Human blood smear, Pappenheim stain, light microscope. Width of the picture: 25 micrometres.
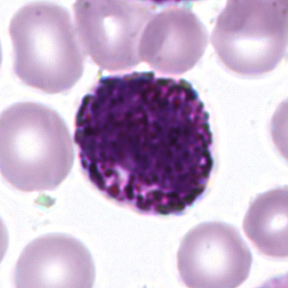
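Basophil, the nucleated cell at the centre of a stained smear of peripheral blood. Coarse, very dark purple granules of uneven size crowd the whole cell and lie over the nucleus, so that its outline cannot be followed. A pale patch with few granules lies in the lower left part of the cell.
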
